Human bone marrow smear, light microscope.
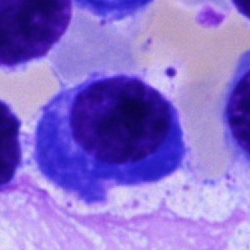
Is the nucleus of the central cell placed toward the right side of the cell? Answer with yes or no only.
Yes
